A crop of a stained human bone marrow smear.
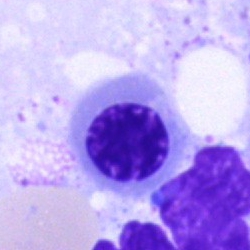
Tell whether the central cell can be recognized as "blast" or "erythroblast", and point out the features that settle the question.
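This is an erythroblast, not a blast. The deciding feature is its chromatin, which is dark purple and coarsely clumped.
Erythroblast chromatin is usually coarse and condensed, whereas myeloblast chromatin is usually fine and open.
The cell also has a round, smooth outline and a moderate rim of pale blue cytoplasm, which contains no vacuoles.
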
